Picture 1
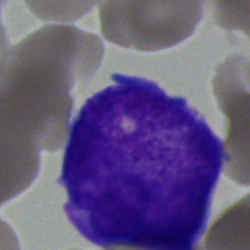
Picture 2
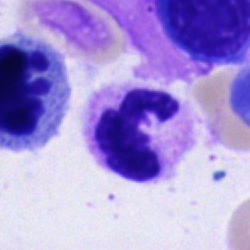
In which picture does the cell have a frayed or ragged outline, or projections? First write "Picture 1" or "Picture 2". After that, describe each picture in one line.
Picture 1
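In picture 1: The cell outline is irregular, with small knob-like projections along its top edge.
In picture 2: The cell has a round, smooth outline.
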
